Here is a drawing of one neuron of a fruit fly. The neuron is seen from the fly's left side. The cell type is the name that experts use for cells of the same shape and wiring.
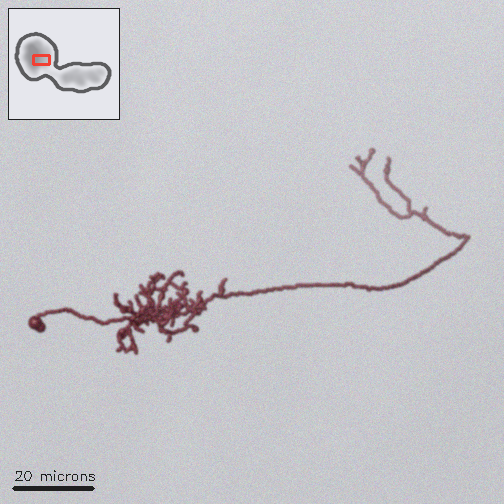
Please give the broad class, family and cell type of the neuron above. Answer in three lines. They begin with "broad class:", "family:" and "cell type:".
broad class: optic-lobe intrinsic neuron
family: Tm
cell type: Tm5c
